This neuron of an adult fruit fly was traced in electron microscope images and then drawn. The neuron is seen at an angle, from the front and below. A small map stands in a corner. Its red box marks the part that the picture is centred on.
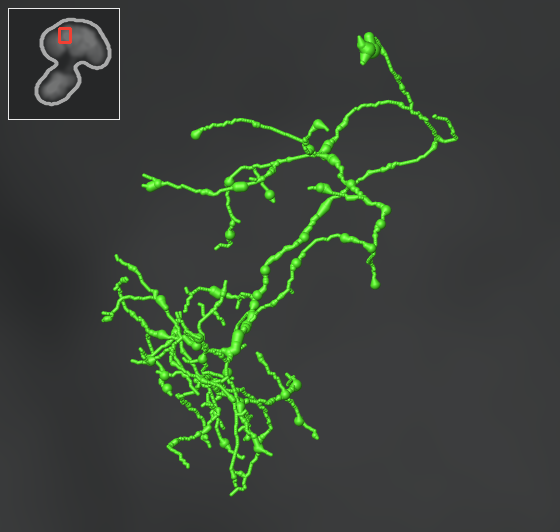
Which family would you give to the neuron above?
hemilineage VLPl&d1_dorsal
